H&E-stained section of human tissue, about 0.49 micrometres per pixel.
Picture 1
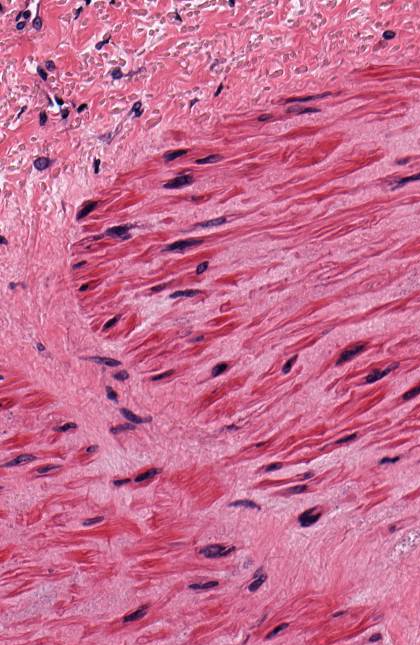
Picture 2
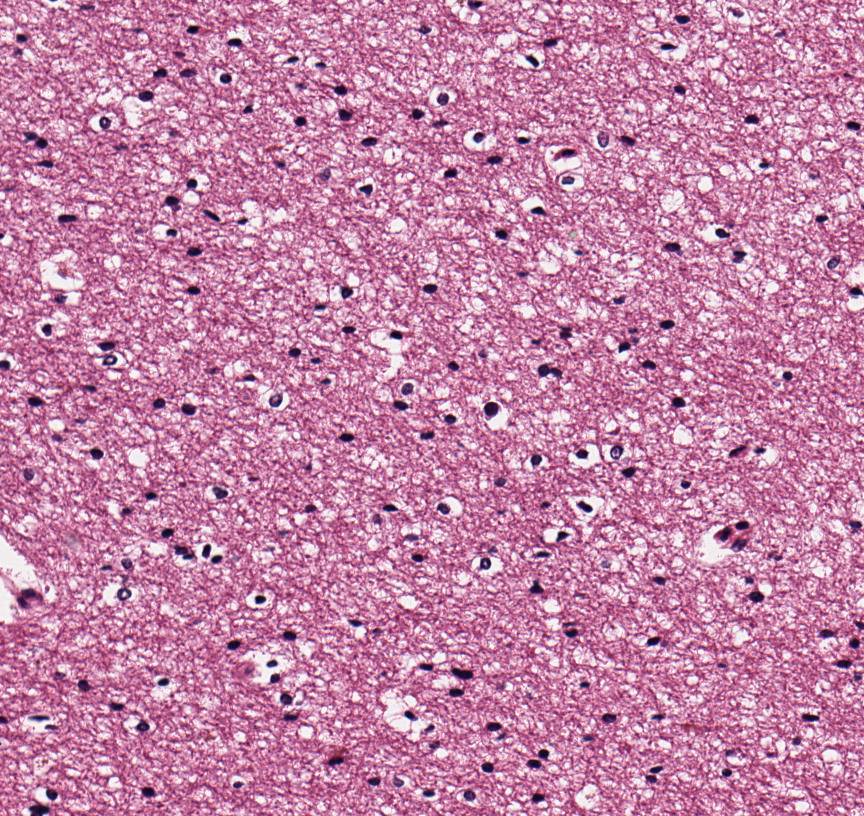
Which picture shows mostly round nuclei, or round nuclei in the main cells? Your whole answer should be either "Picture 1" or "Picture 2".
Picture 2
